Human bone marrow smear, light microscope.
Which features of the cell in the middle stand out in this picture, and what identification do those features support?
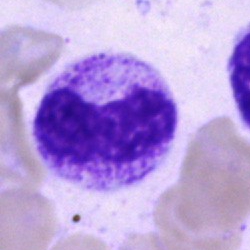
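Start with the outline: it is round and smooth. Now the nucleus, and see how it is kidney-shaped, with its indentation facing upward. In the cytoplasm there are fine purple granules, and you won't find any vacuoles. This cell is a metamyelocyte.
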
